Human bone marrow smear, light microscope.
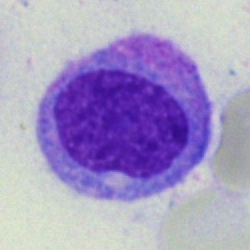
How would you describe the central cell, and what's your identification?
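Above the nucleus the band of cytoplasm is at its widest, and fine pinkish-purple granules are most visible there. A small pale patch of cytoplasm sits in the notch of the nucleus. Its chromatin is moderately clumped rather than fine and even. The cell is a monocyte.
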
